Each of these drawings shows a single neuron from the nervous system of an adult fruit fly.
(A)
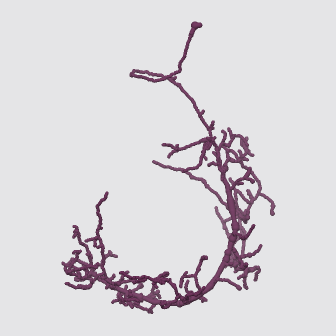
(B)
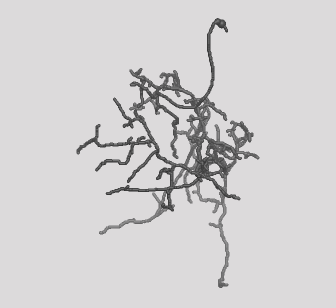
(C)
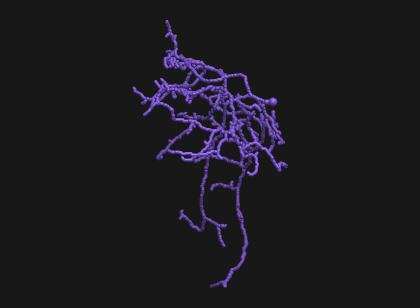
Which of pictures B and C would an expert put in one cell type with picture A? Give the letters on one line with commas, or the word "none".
none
